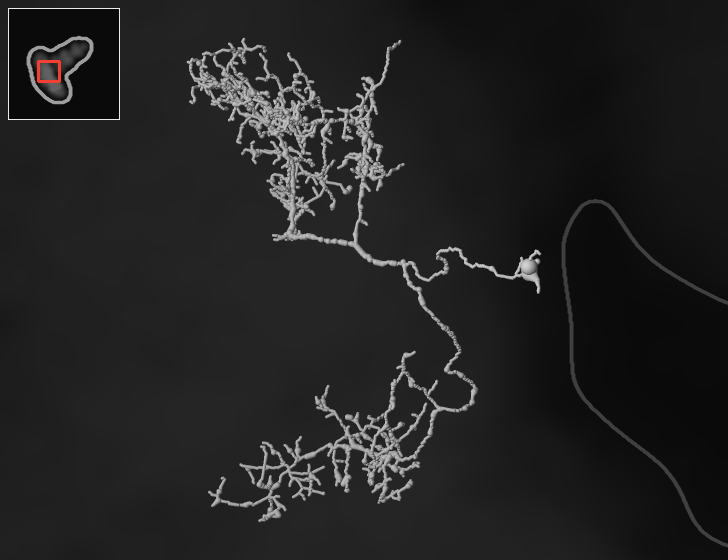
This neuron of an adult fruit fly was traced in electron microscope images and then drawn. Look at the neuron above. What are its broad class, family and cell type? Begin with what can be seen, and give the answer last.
Its cell body lies on the right of the picture. More than a hundred branch ends can be seen. This is a central-brain intrinsic neuron. The family is hemilineage DM4_dorsal. The cell type is SMP389_b.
